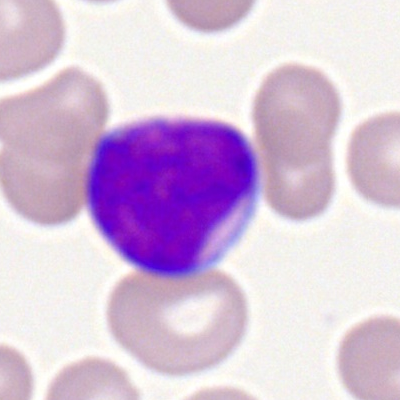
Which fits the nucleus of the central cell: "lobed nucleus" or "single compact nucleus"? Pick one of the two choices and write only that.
Single compact nucleus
